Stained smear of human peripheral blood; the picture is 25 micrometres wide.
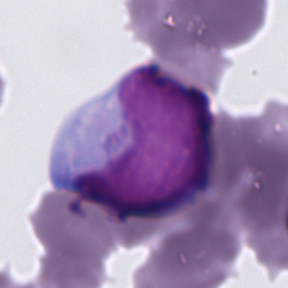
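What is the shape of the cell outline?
Roughly round.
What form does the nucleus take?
A single unlobed mass.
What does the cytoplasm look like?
It is pale blue, and no distinct granules are seen in it.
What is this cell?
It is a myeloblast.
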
